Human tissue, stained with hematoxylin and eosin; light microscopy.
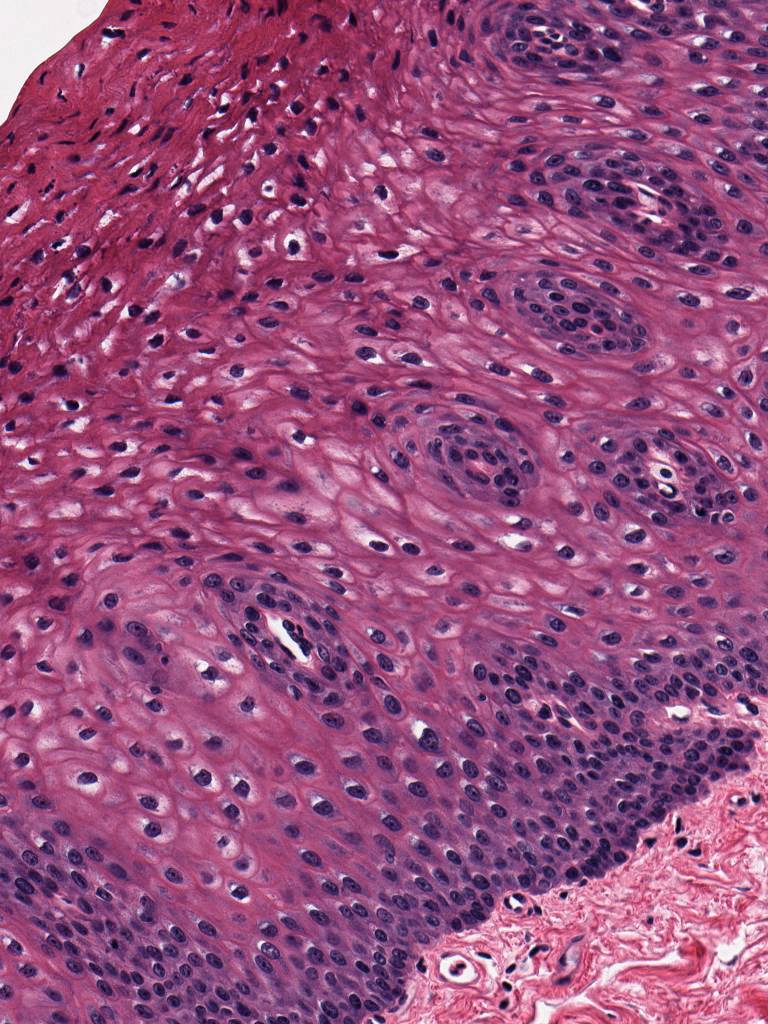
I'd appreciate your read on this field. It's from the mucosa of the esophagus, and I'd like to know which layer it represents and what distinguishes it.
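The field shows stratified squamous nonkeratinized epithelium, with connective tissue only in the bottom right corner. Check one: along that border lies a crowded band of dark-nucleated basal cells with scant cytoplasm. Check two: the flattened surface cells at the top left keep their dark elongated nuclei.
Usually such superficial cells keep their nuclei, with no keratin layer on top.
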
